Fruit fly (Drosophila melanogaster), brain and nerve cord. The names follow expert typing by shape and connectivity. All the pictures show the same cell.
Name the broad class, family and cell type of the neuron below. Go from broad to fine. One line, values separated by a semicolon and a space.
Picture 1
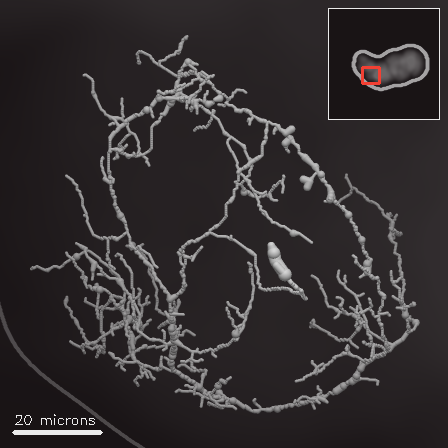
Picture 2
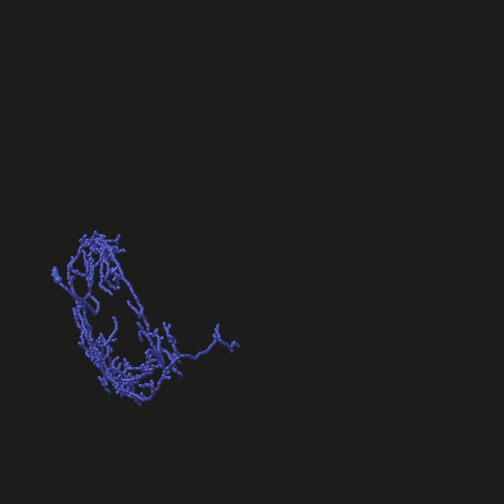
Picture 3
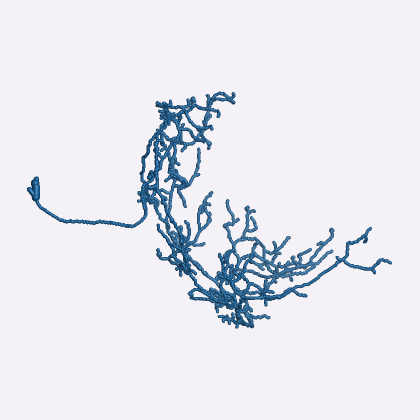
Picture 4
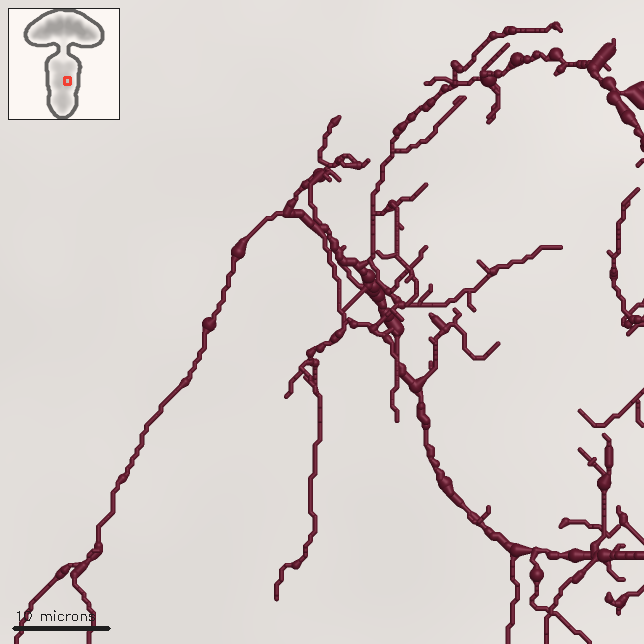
nerve-cord intrinsic neuron; hemilineage 16B; IN16B075_g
